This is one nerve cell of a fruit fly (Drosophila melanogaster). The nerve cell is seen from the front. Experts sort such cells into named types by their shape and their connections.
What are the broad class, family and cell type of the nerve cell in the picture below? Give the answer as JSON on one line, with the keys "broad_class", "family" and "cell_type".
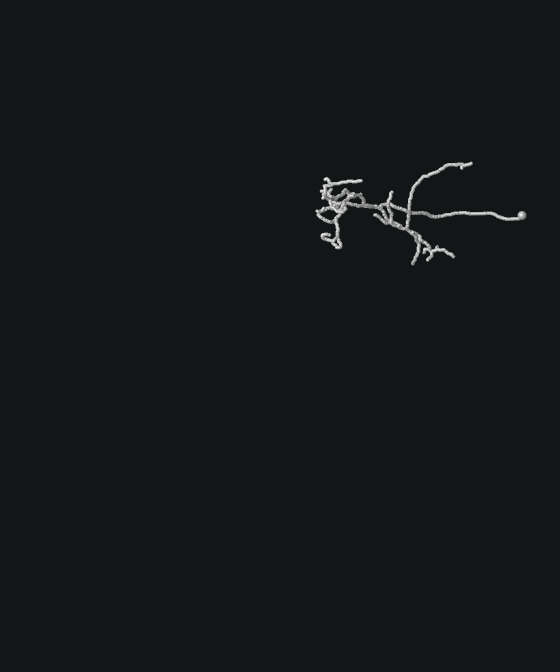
{"broad_class": "central-brain intrinsic neuron", "family": "hemilineage DL2_dorsal", "cell_type": "SMP270"}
